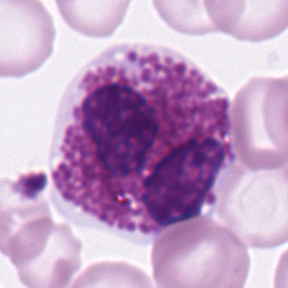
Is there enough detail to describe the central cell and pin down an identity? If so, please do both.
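I see a roughly round cell with a smooth outline. Its nucleus has two large lobes, one at the upper left and one at the lower right, and I can make out no nucleoli in either. Coarse, round granules pack the cytoplasm. This one is an eosinophil.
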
